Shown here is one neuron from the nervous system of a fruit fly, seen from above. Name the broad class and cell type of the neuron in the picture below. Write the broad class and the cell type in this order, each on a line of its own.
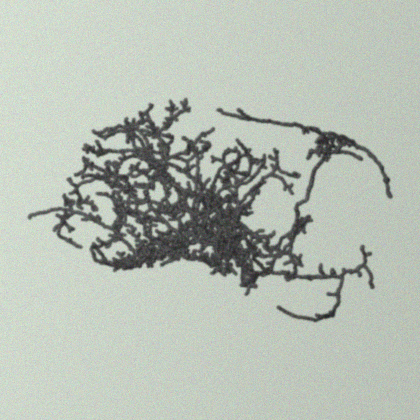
central-brain intrinsic neuron
GNG506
